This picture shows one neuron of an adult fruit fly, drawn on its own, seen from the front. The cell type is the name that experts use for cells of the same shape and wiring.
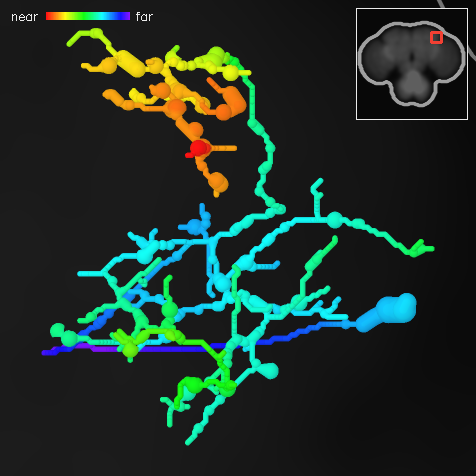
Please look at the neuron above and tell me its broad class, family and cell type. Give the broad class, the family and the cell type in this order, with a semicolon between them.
central-brain intrinsic neuron; hemilineage LHp1; LHPV4a5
